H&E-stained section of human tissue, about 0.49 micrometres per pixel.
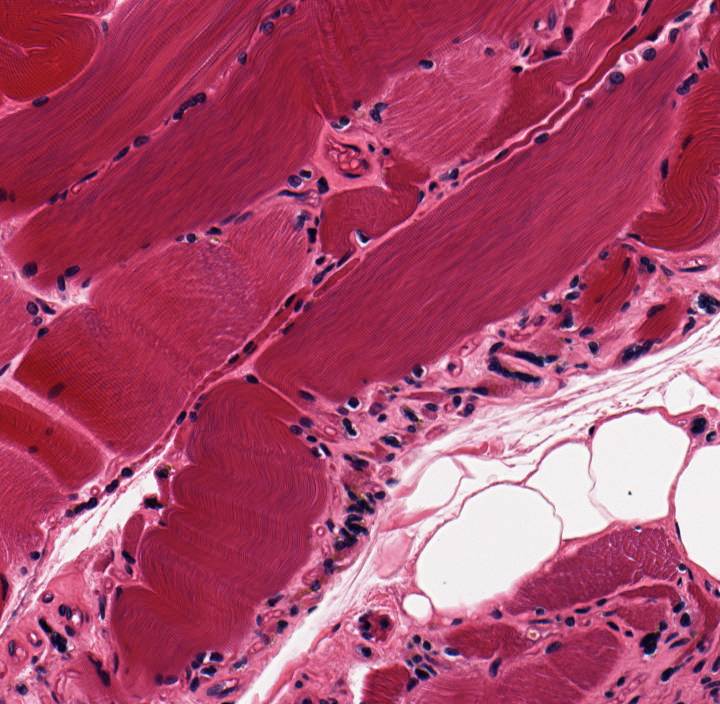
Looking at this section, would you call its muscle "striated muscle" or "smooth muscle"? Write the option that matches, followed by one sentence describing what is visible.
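Striated muscle. Fine transverse cross-striations are visible within the muscle fibres.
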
